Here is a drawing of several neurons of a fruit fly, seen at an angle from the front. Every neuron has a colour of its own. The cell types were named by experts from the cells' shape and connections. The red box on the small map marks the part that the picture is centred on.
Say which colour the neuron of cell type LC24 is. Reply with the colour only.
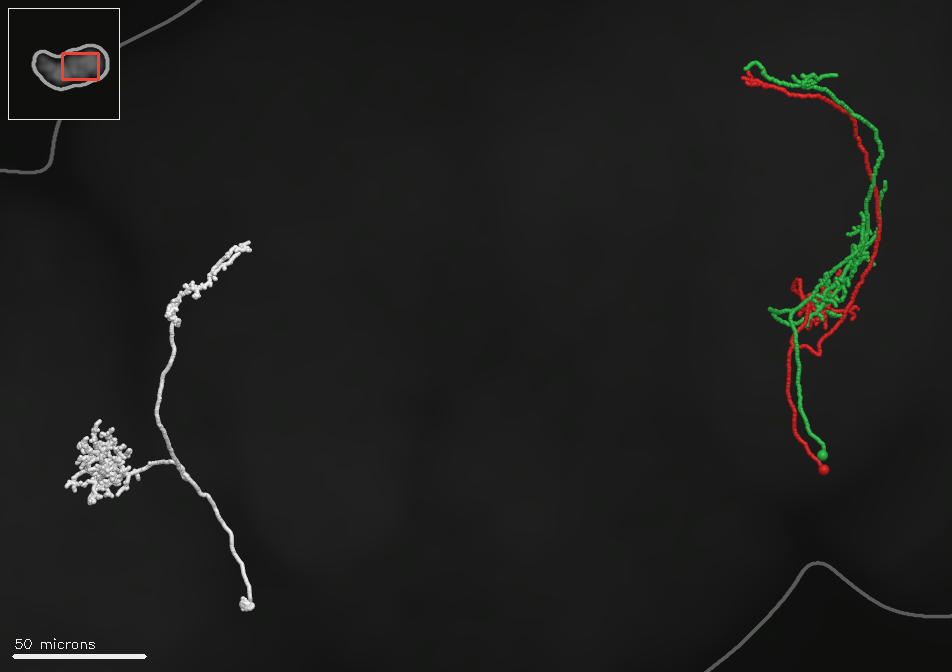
green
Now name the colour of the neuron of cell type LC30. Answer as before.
red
